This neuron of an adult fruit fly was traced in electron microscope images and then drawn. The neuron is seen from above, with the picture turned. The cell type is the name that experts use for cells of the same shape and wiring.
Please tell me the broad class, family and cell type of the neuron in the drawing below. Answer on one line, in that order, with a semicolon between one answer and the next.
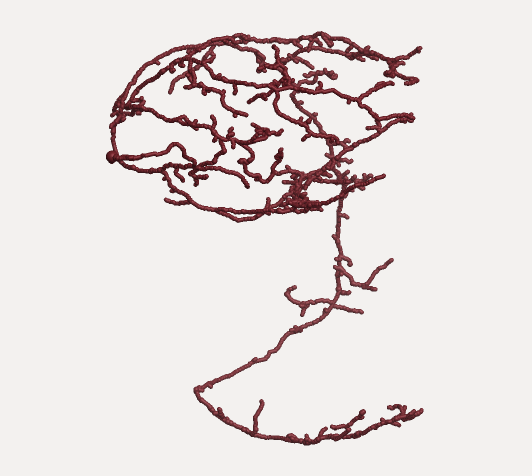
nerve-cord intrinsic neuron; hemilineage 19A; IN19A052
